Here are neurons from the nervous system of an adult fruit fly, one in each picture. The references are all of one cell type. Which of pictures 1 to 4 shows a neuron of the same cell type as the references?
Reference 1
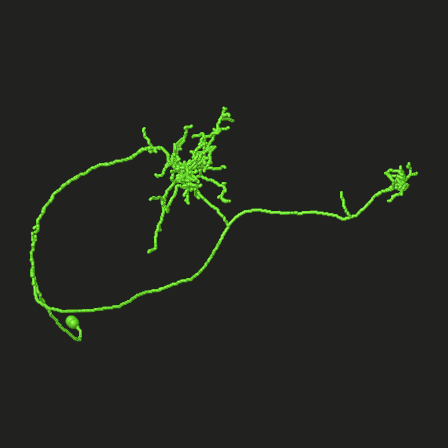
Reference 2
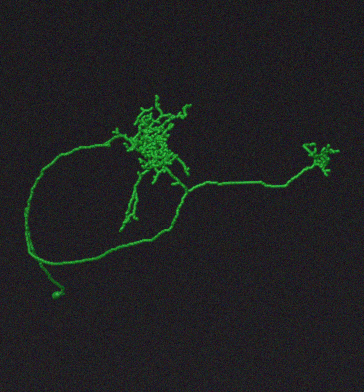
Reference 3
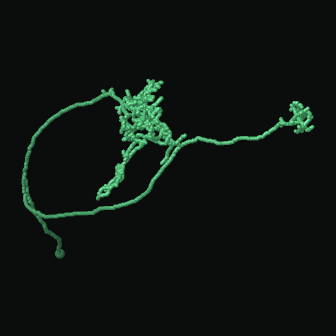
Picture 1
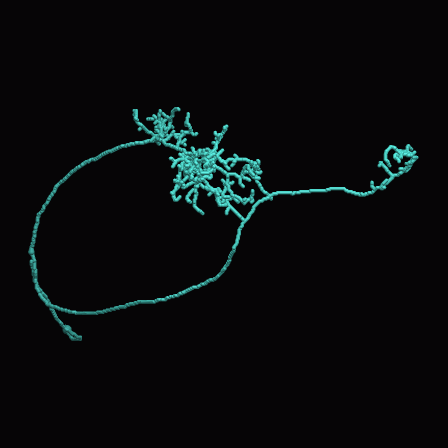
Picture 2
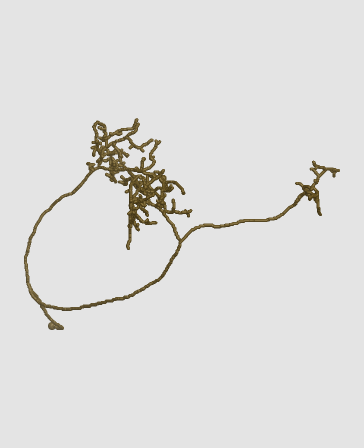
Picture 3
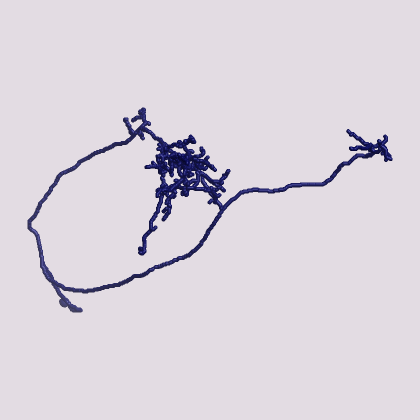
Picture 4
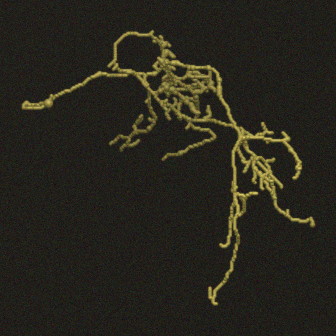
Picture 3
